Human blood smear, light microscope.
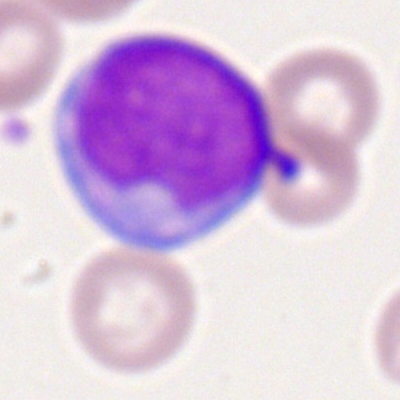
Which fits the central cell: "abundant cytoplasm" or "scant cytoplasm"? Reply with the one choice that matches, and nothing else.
Scant cytoplasm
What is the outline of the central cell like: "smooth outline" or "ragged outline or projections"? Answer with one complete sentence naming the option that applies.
A rough edge runs around this cell.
